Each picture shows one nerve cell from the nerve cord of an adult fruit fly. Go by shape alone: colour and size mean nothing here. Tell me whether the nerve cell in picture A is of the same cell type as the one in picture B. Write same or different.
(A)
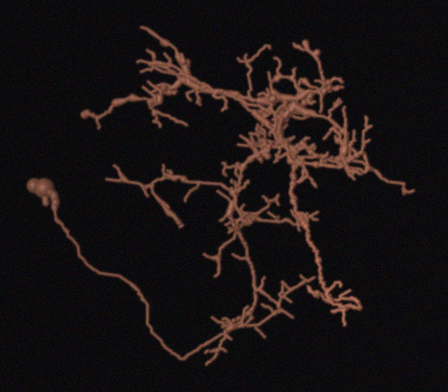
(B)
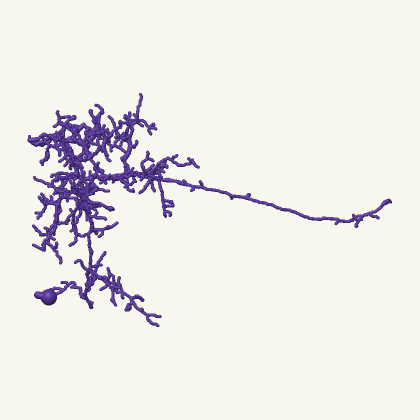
same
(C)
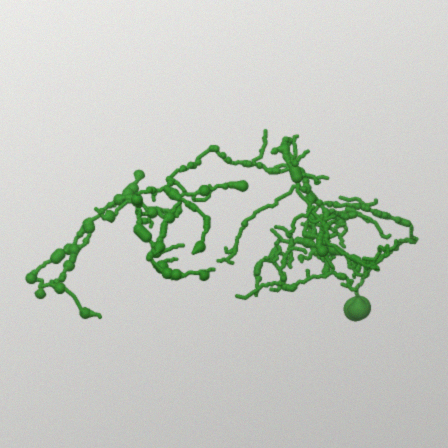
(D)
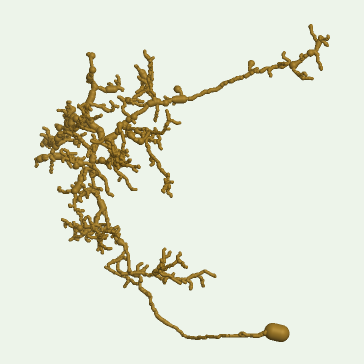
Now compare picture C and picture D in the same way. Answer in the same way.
different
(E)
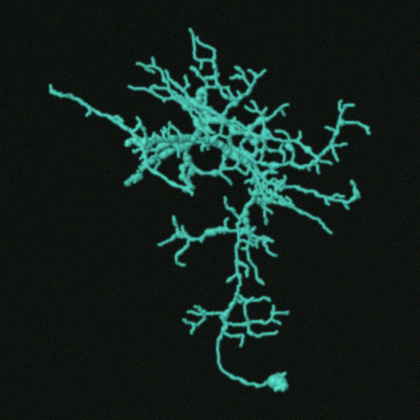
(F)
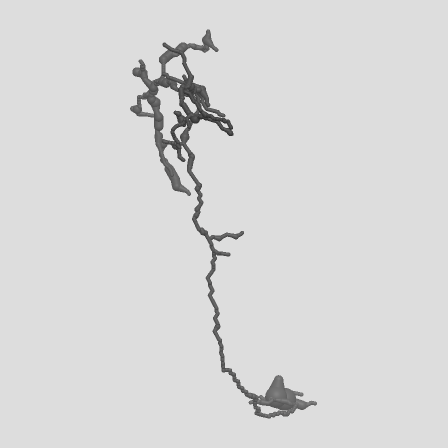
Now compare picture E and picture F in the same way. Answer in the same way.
same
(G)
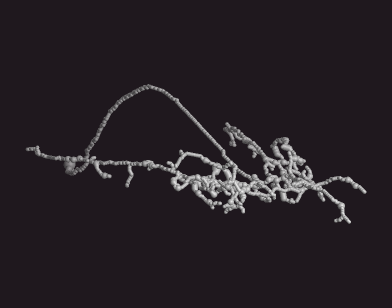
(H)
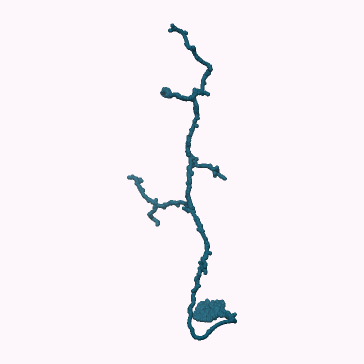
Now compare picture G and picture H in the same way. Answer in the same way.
different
